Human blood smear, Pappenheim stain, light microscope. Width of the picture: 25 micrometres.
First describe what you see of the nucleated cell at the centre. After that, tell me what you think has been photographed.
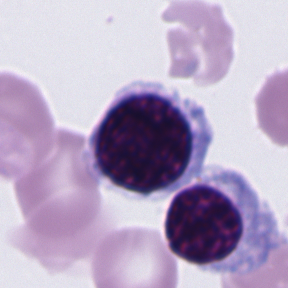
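Dense, dark purple chromatin forms a coarse, clumped pattern in the nucleus. The pale blue cytoplasm forms a rim that is wider on the right side of the nucleus than on the left. Its outer edge is irregular and ragged rather than smooth. The cell is a normoblast.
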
